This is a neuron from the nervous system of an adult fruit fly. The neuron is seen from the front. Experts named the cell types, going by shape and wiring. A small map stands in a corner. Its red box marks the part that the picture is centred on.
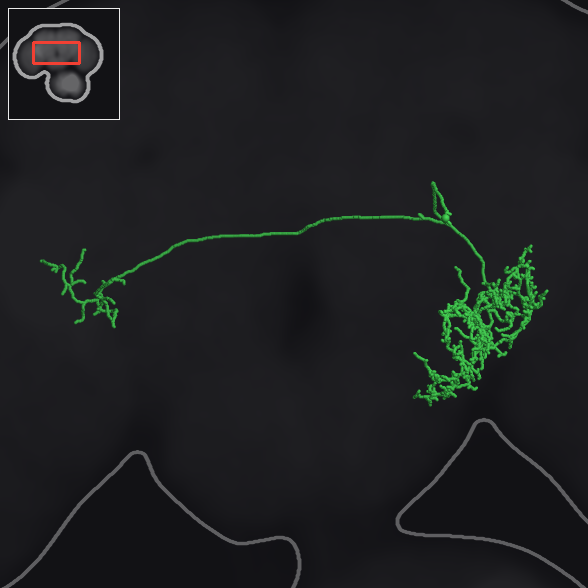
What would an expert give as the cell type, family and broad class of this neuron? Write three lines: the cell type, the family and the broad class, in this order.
CB4248
hemilineage VLPa2
central-brain intrinsic neuron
